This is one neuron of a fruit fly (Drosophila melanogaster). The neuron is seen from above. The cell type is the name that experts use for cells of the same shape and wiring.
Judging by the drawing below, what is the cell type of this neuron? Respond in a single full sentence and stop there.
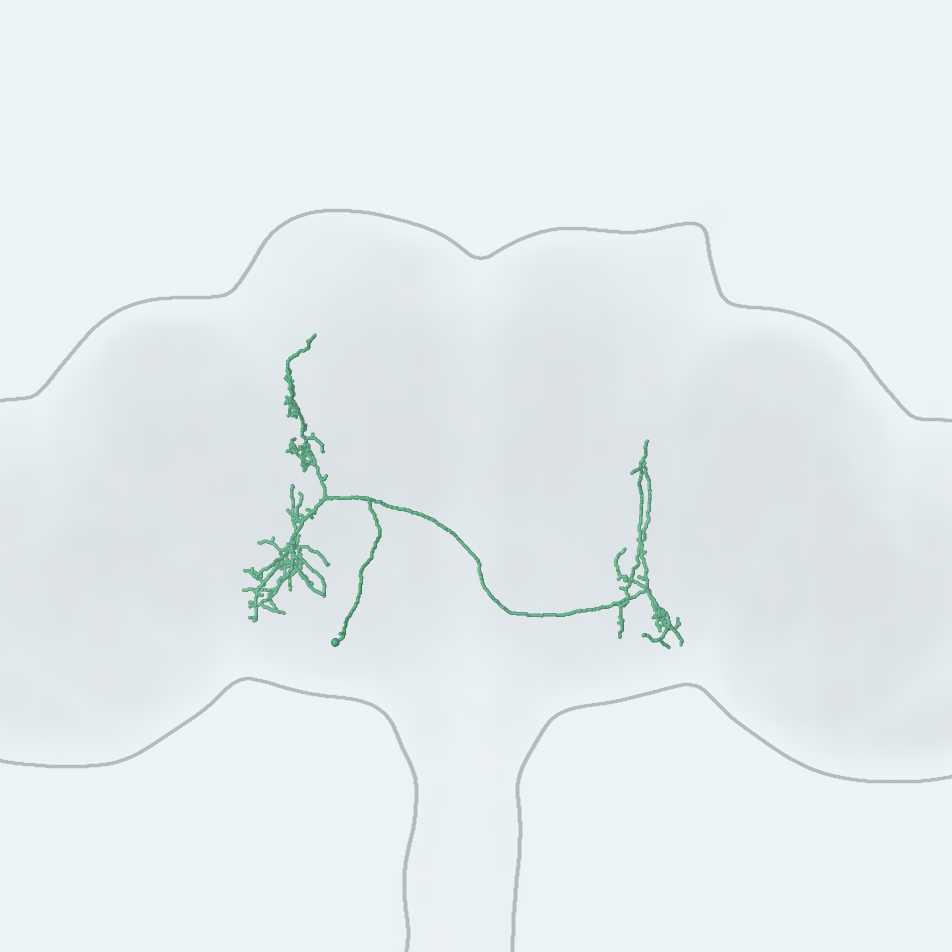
On the level of cell type, this neuron is CB4106.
